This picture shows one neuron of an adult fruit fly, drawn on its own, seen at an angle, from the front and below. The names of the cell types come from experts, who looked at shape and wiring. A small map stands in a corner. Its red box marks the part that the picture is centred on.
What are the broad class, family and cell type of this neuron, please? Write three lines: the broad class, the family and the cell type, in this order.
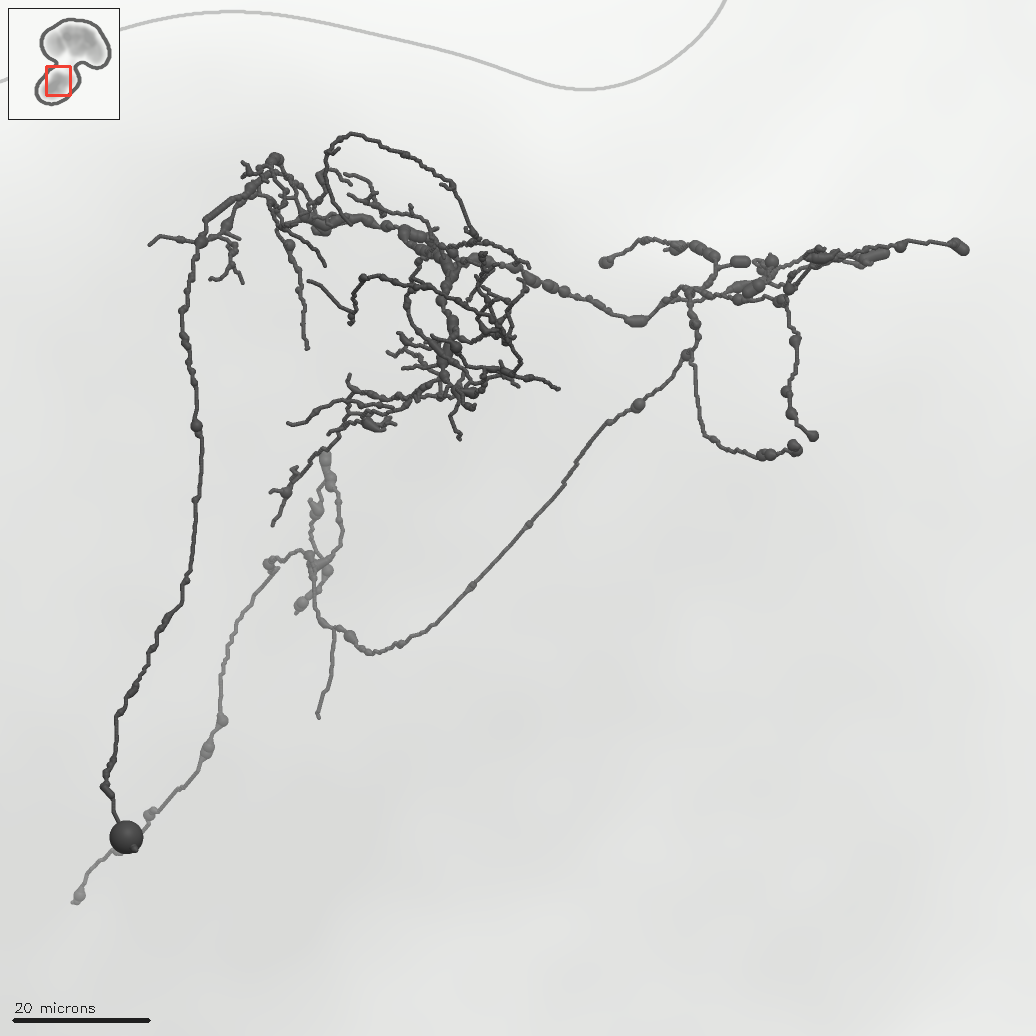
nerve-cord intrinsic neuron
hemilineage 06A
IN06A047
